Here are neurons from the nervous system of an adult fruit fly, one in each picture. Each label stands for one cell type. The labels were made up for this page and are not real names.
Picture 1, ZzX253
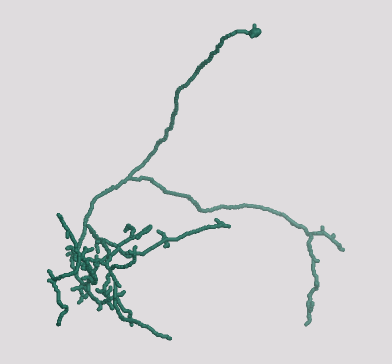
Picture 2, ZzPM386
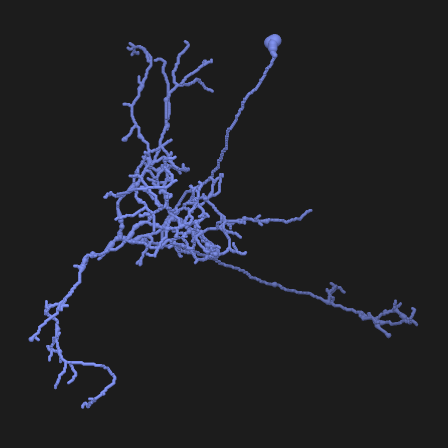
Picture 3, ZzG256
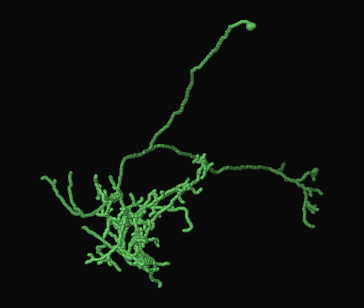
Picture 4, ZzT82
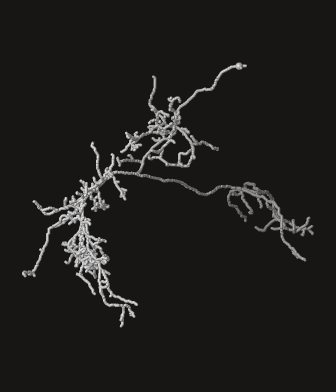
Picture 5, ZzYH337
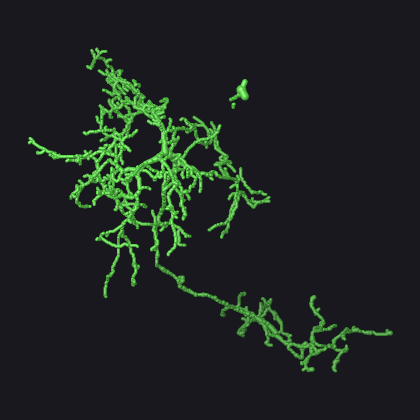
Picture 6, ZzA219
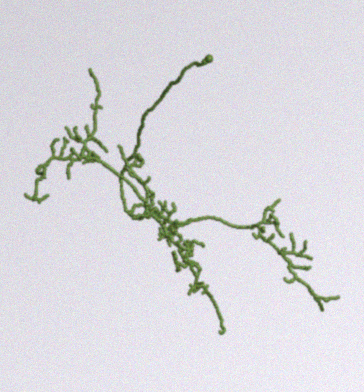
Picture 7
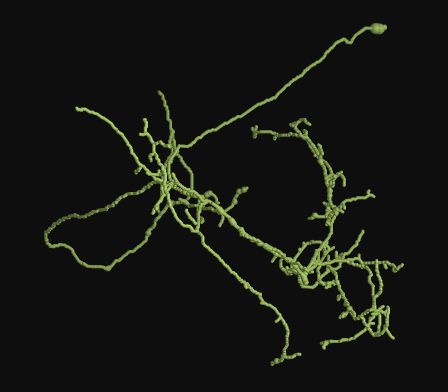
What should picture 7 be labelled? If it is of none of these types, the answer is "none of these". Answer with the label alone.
none of these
